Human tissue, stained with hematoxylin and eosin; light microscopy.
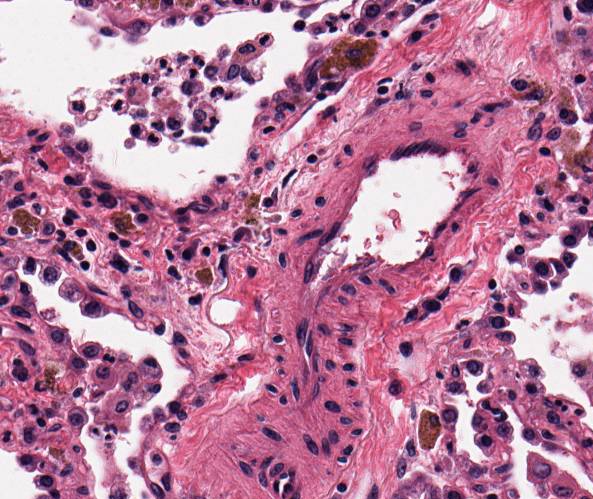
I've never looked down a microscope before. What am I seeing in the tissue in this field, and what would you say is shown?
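Item one: a broad band of pink fibrous tissue runs from the upper right down to the lower centre, with cell-lined empty spaces on either side. Item two: within that band, spindle cells with elongated nuclei lie among wavy pink collagen fibres. Item three: scattered rounded cells across the field carry coarse golden-brown granular pigment in their cytoplasm. This tissue is lung.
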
